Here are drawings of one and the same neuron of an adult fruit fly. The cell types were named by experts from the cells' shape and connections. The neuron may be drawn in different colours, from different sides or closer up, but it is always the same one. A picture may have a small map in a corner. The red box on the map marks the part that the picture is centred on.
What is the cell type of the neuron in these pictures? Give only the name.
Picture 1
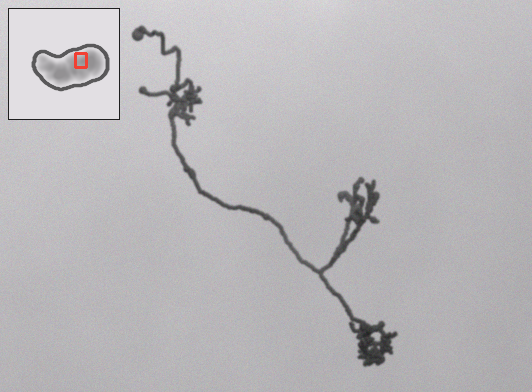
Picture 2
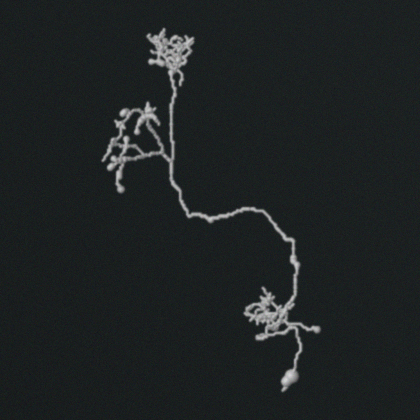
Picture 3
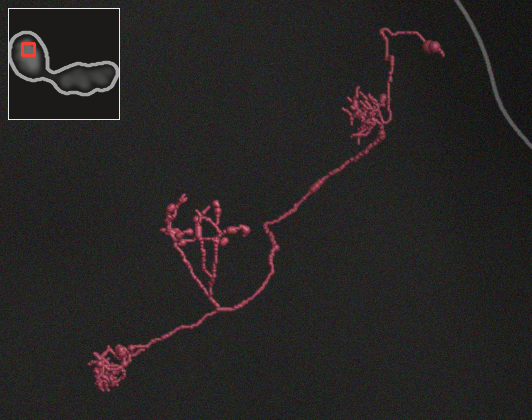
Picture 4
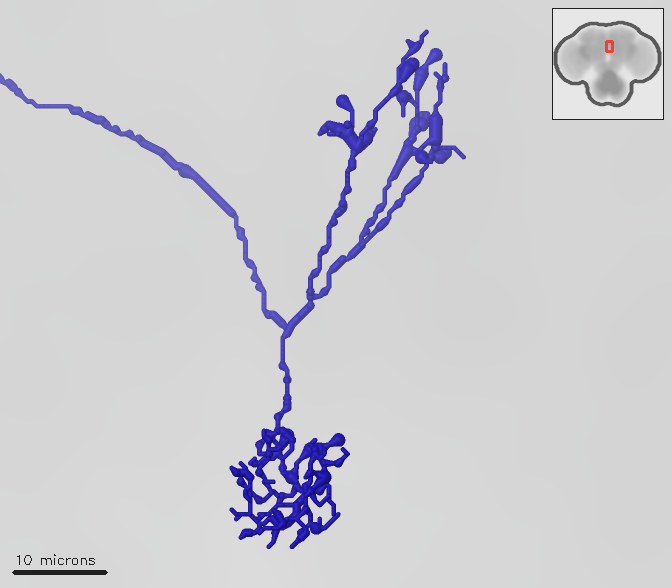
PFNd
